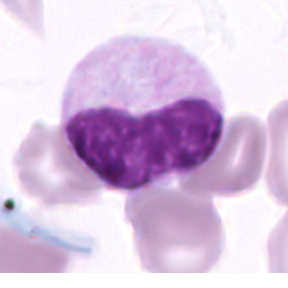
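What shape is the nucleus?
Kidney-shaped, with its notch on the edge that faces the cytoplasm.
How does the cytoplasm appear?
Abundant and pale pinkish-lilac, with a fine, faint granular texture.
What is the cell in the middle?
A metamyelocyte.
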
